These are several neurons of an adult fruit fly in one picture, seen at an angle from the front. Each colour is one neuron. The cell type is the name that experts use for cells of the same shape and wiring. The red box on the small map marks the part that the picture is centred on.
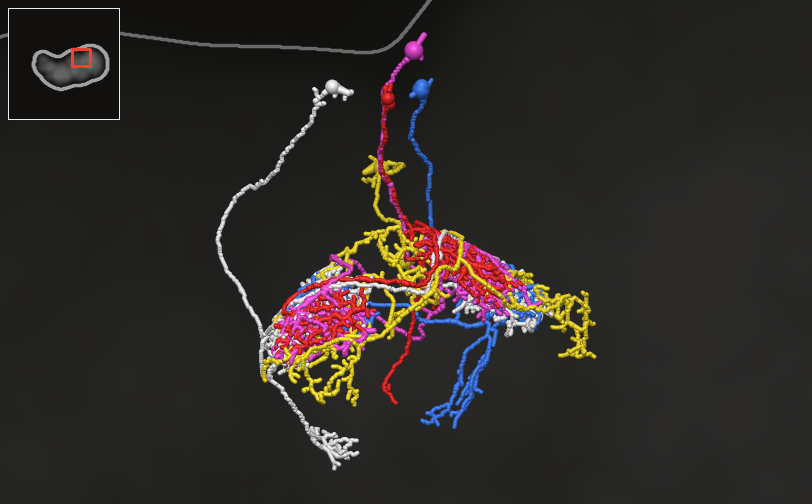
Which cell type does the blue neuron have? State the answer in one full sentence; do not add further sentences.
The cell type held by this neuron is hDeltaL.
